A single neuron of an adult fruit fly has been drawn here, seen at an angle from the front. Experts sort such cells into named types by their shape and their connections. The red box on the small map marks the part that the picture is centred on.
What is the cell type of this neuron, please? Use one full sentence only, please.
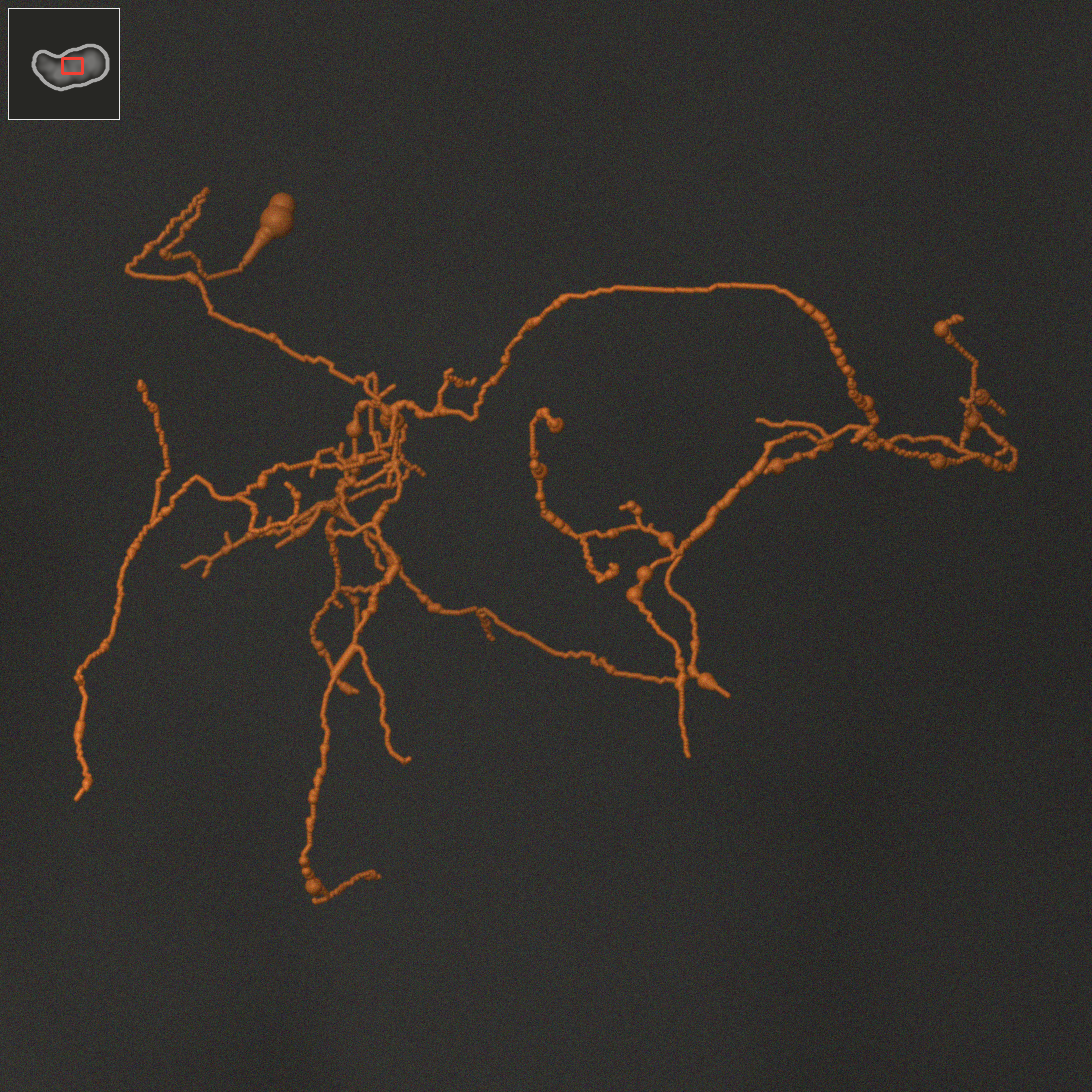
Belonging to the cell type PVLP216m is this neuron.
